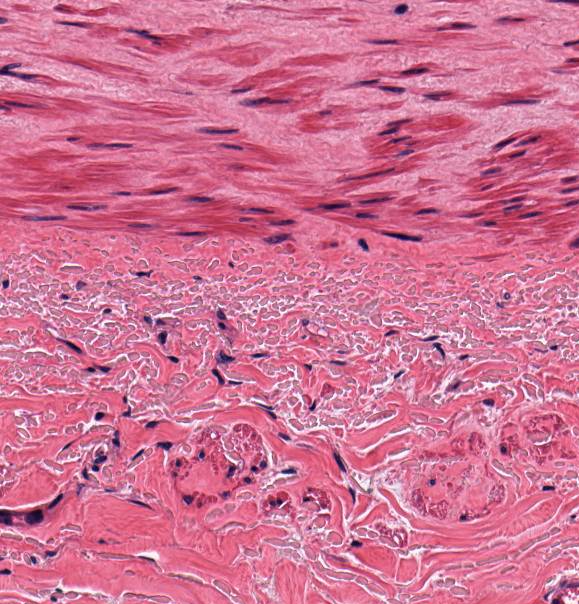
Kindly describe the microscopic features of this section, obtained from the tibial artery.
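Top: smooth muscle fibres running roughly horizontally. Nuclei elongated, dark. Lower field: collagen in thick, wavy bundles running in various directions. No fat cells present.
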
